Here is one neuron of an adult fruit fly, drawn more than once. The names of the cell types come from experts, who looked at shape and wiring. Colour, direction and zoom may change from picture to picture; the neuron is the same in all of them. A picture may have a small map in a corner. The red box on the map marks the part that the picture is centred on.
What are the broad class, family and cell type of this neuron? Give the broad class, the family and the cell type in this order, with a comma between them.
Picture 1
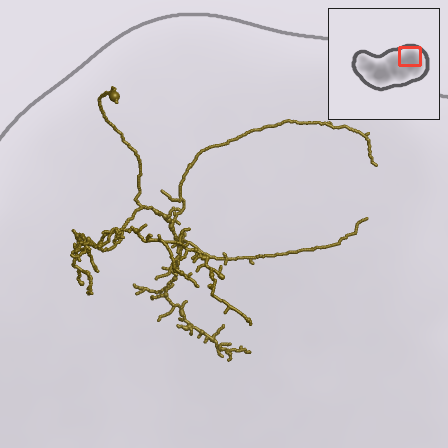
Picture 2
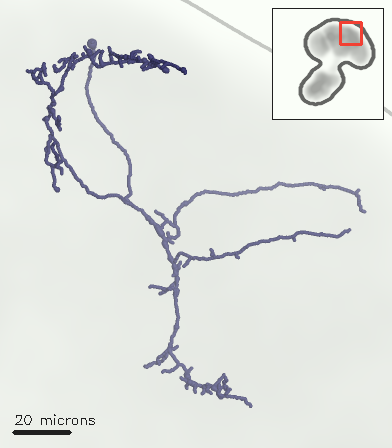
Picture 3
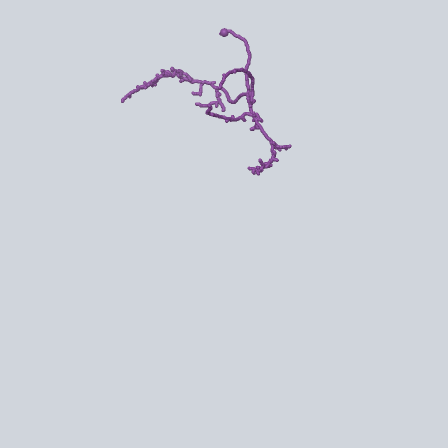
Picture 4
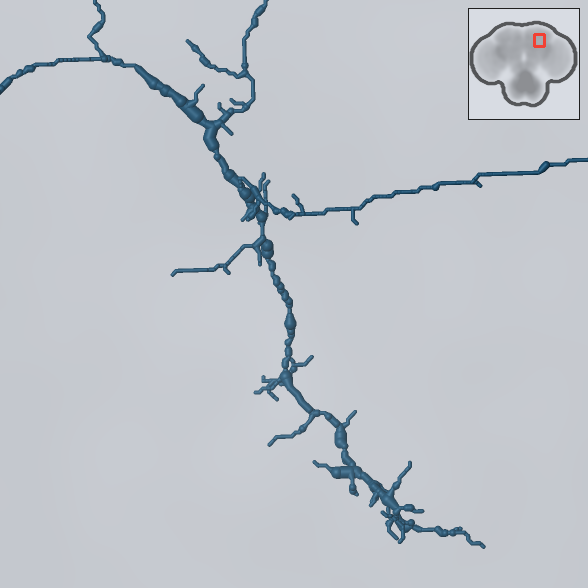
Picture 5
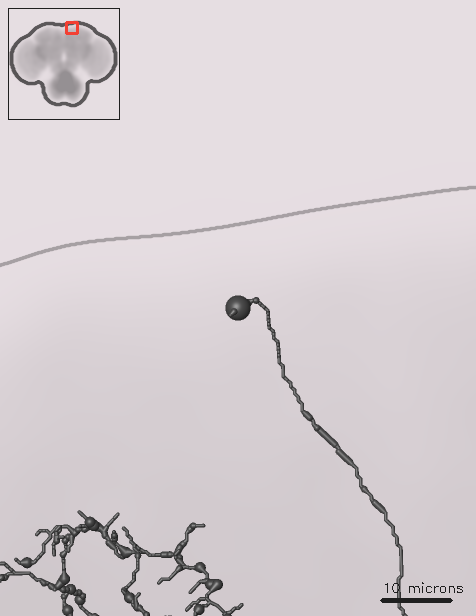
central-brain intrinsic neuron, hemilineage SMPpd1, SMP359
